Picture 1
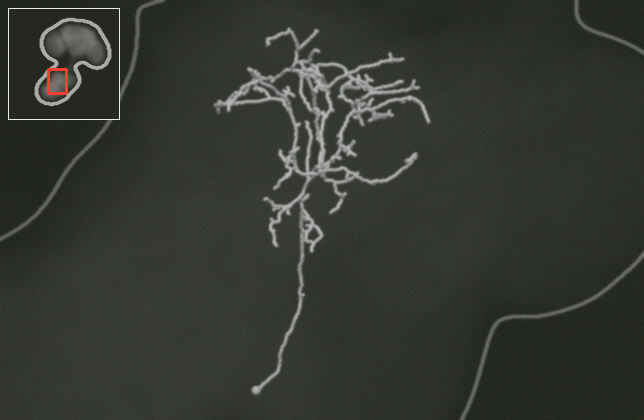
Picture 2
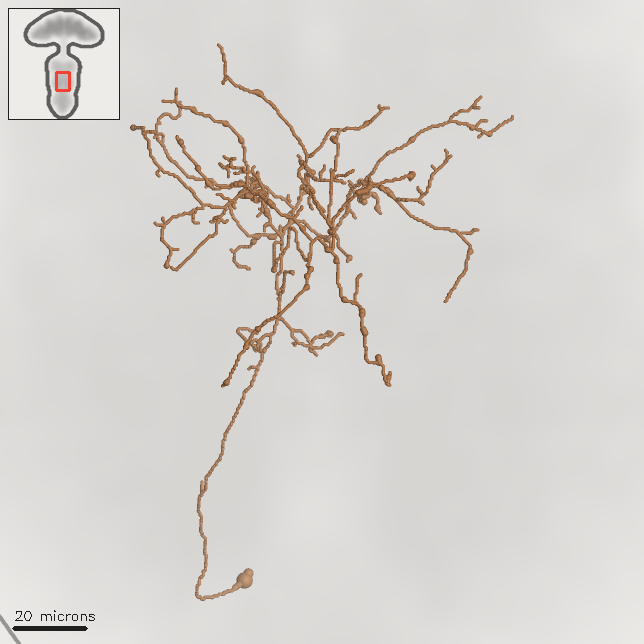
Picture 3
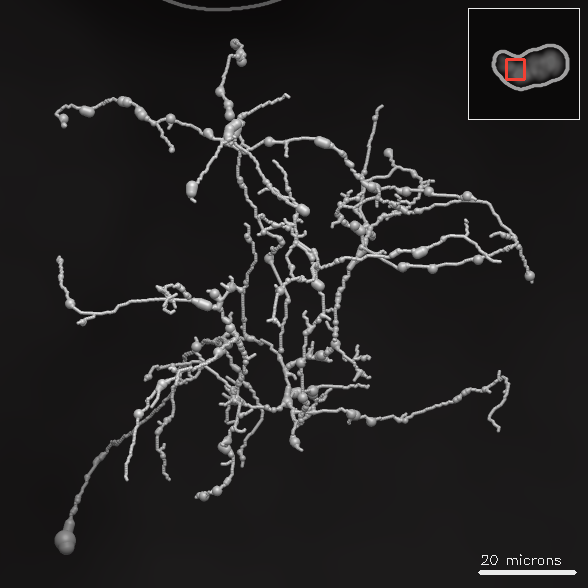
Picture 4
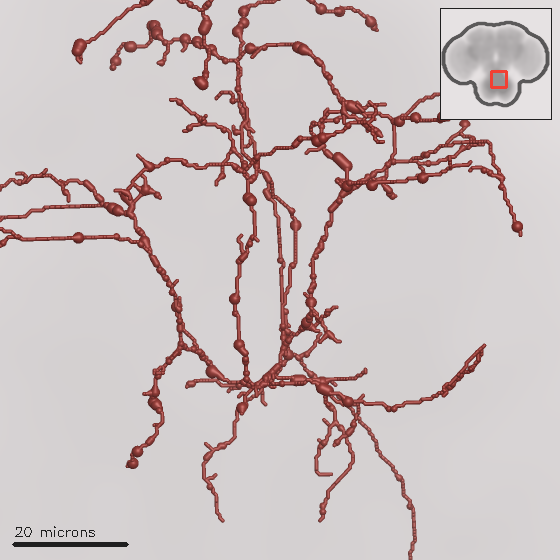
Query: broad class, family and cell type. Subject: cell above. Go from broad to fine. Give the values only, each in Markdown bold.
**nerve-cord intrinsic neuron**, **hemilineage 12A**, **IN12A059_a**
